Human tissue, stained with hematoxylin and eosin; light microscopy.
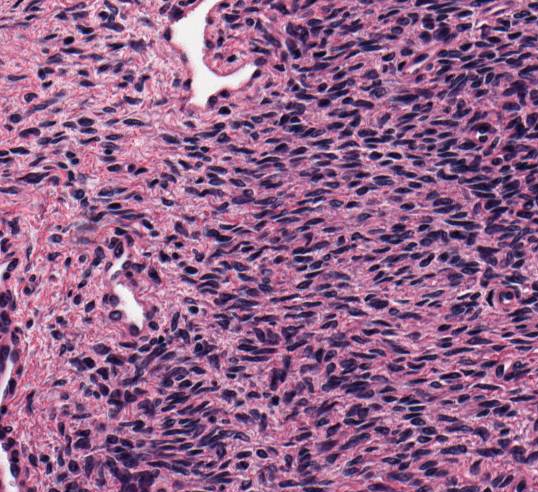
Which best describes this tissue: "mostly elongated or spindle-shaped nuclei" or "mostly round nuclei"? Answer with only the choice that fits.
Mostly elongated or spindle-shaped nuclei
